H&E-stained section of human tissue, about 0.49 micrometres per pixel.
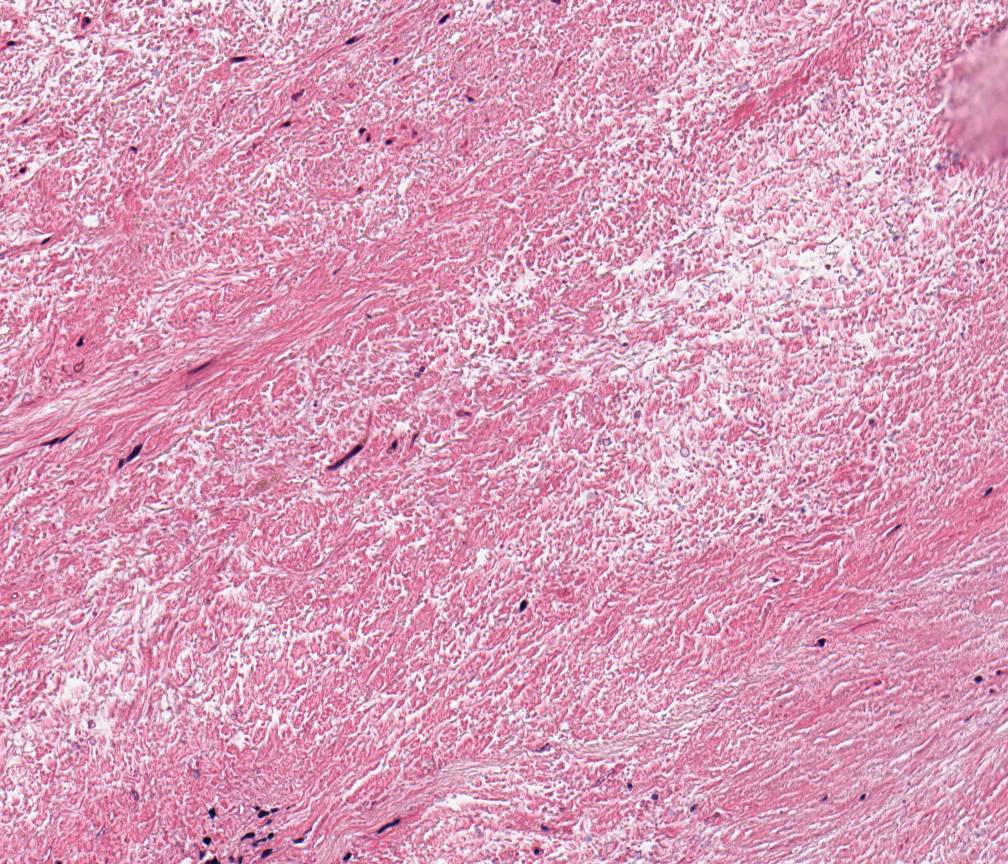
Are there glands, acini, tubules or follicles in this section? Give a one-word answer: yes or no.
No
